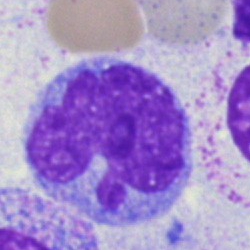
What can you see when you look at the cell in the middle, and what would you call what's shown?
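Looking at the nucleus first, I see a deep notch cutting in from its lower edge, and the nucleus fills most of the cell. The chromatin is purple and moderately dense, with small pale spots scattered through it. Around it runs a moderate rim of pale blue-grey cytoplasm. So I'd call this a monocyte.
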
